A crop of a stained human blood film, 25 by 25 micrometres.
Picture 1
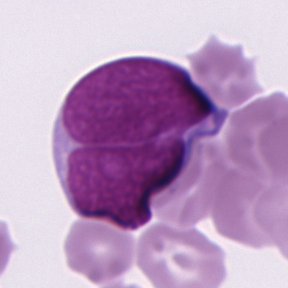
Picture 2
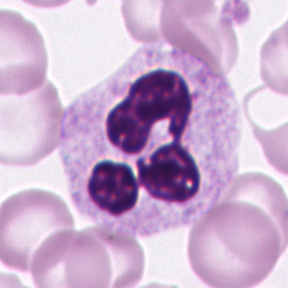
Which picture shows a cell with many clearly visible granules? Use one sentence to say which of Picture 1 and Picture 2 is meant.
Picture 2 shows a cell whose cytoplasm holds many visible granules.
